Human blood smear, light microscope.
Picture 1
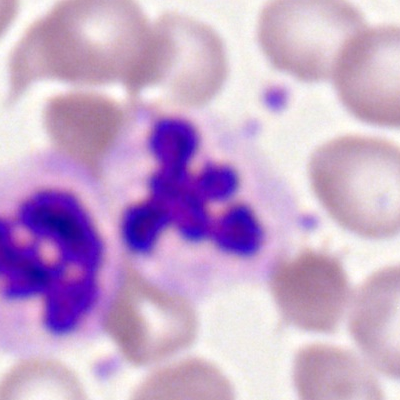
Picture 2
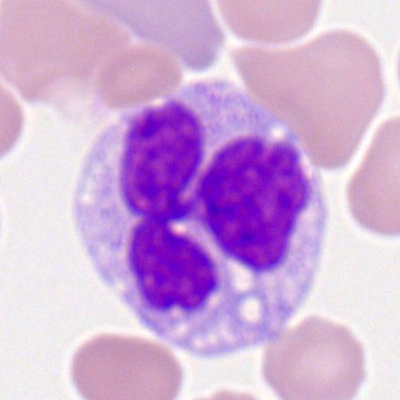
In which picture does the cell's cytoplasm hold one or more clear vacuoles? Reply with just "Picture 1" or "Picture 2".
Picture 2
